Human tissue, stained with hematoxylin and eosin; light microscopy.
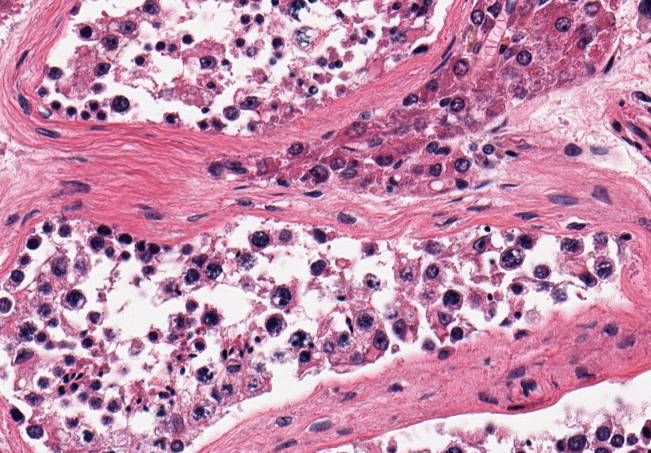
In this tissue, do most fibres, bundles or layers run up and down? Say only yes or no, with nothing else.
No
